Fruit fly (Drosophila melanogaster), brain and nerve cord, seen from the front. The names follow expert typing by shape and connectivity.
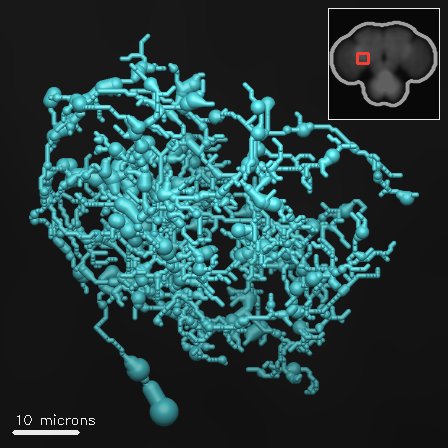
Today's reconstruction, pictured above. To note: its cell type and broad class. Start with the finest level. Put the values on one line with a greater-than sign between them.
AVLP353 > central-brain intrinsic neuron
